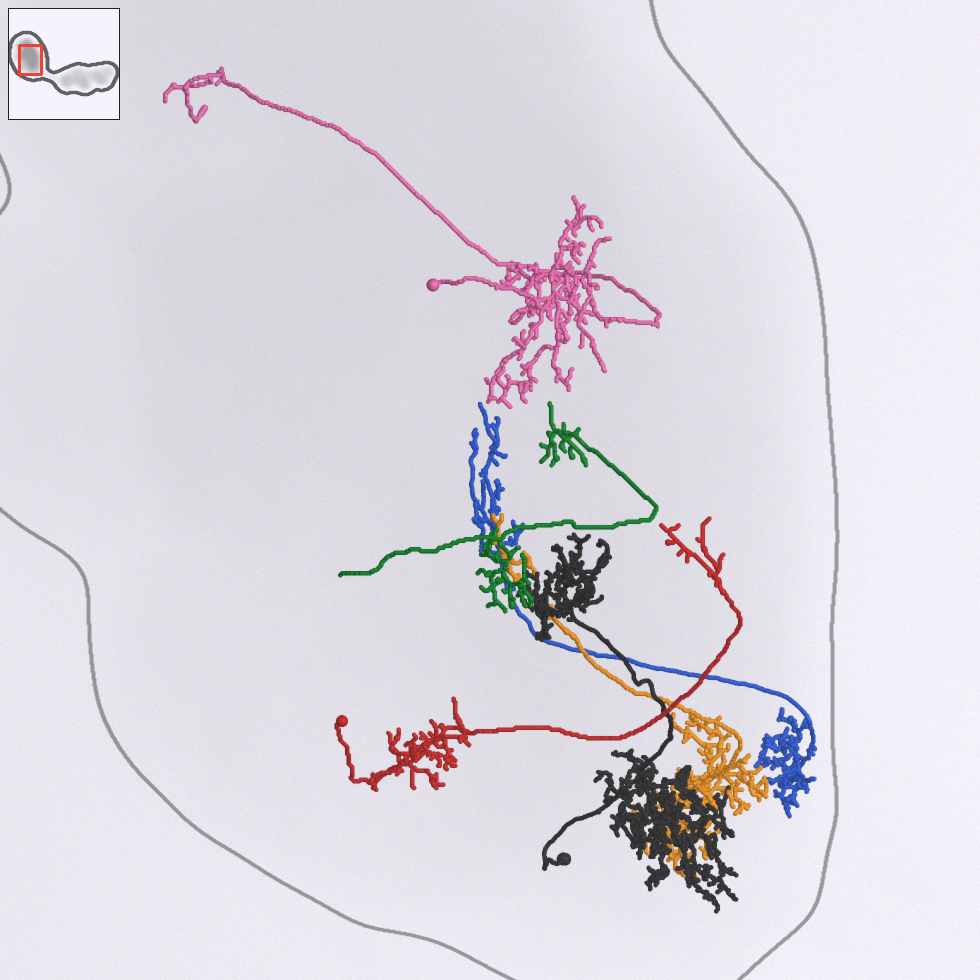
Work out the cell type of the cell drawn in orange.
TmY10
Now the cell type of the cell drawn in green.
Tm34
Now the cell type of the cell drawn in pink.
MeTu4c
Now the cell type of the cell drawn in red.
Tm37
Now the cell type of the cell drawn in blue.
Tm31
